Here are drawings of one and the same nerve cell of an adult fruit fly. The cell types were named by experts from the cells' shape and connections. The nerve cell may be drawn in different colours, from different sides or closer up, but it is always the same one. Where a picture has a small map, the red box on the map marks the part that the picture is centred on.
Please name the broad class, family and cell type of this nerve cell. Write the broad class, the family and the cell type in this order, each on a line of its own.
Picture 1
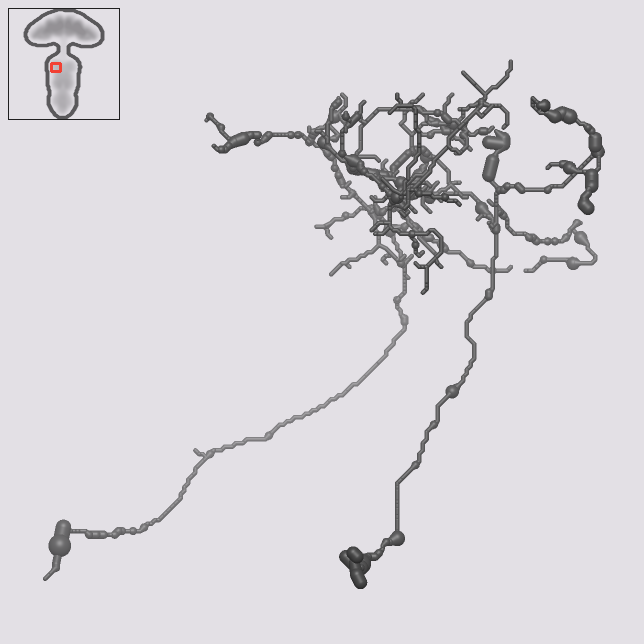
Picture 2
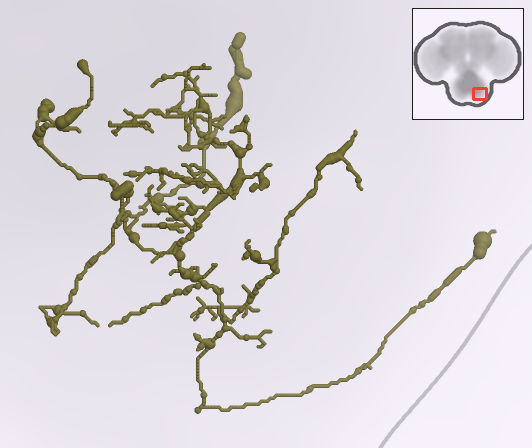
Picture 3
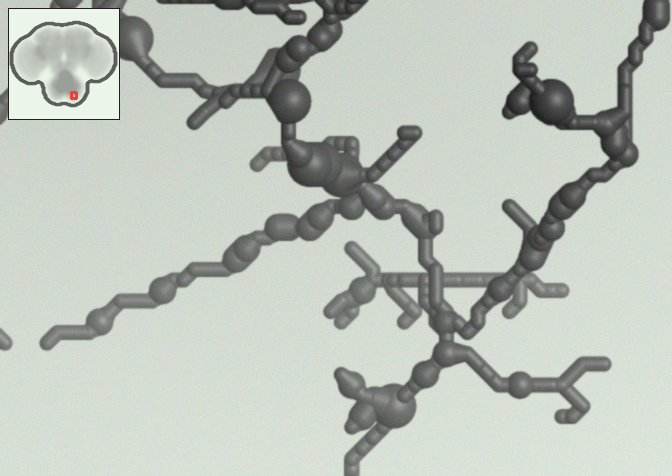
nerve-cord intrinsic neuron
hemilineage 01B
IN01B069_a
